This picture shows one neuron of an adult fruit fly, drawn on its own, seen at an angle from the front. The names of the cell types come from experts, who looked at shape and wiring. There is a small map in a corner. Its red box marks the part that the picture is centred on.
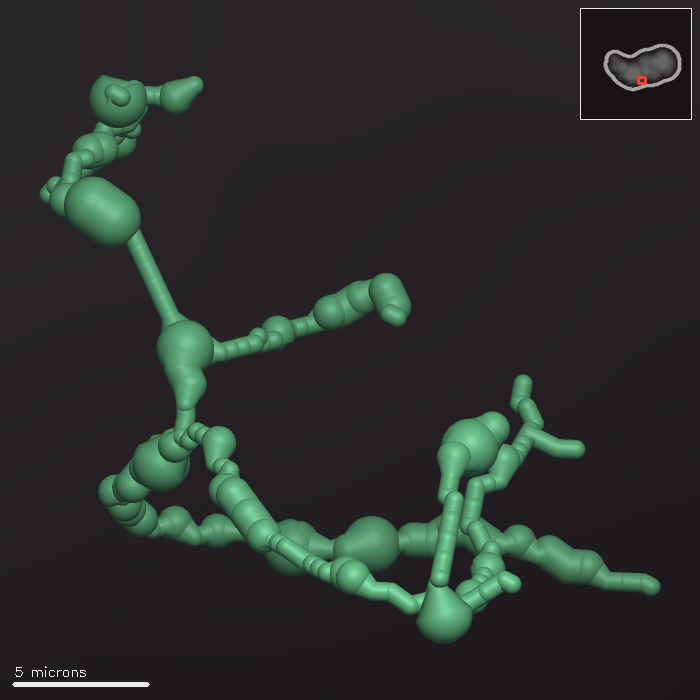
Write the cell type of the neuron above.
SNta21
